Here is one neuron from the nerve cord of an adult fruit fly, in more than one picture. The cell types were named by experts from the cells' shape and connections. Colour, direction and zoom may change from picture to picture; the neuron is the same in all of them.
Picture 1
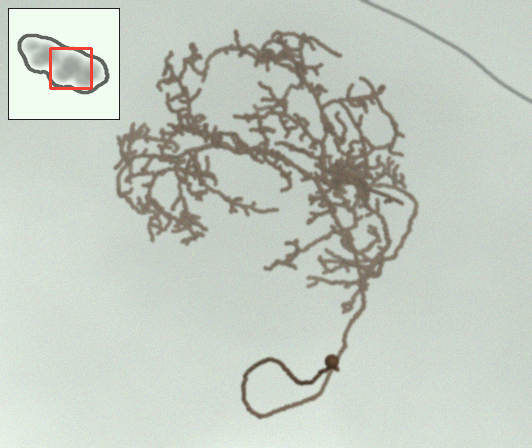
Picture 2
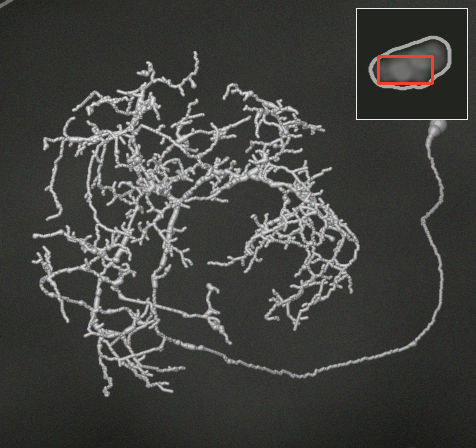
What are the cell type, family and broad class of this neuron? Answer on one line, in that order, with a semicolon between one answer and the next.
IN01A030; hemilineage 01A; nerve-cord intrinsic neuron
